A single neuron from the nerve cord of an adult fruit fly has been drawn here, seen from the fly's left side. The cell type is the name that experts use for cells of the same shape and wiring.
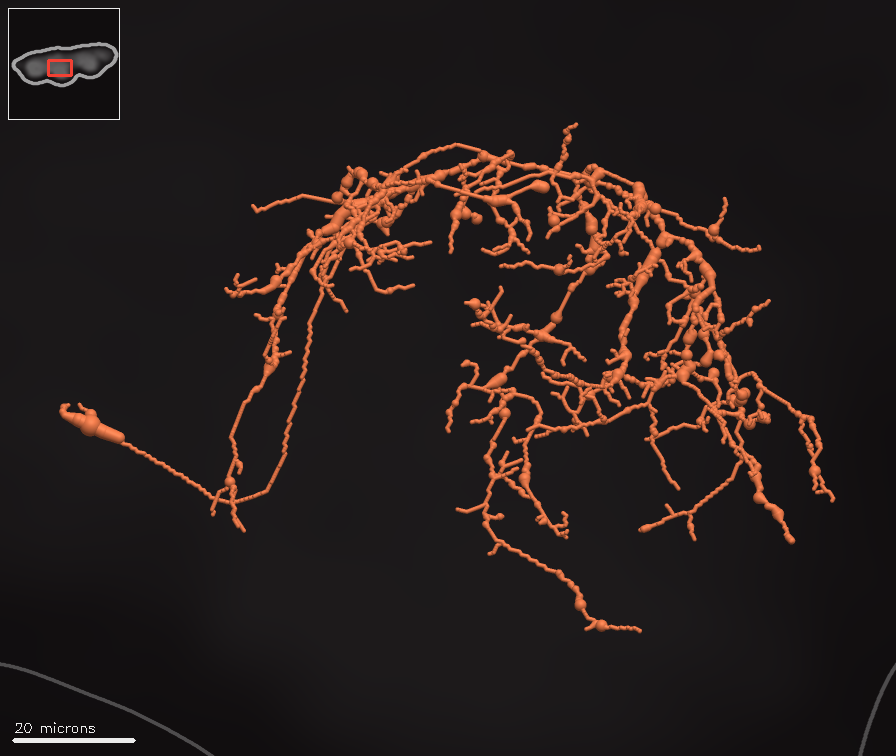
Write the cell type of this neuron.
IN08A026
